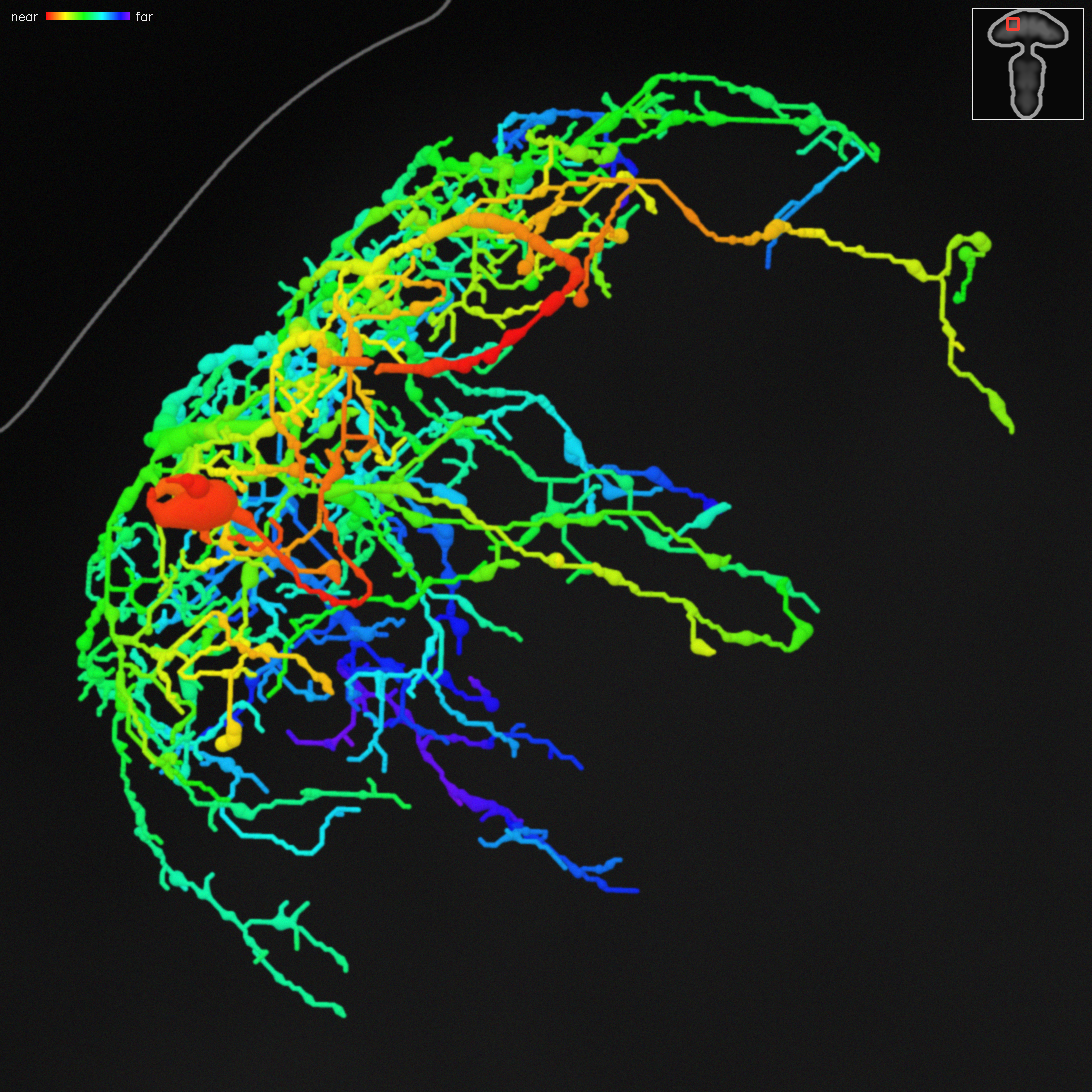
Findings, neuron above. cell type: AVLP418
